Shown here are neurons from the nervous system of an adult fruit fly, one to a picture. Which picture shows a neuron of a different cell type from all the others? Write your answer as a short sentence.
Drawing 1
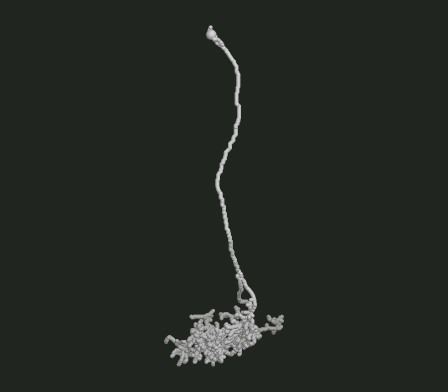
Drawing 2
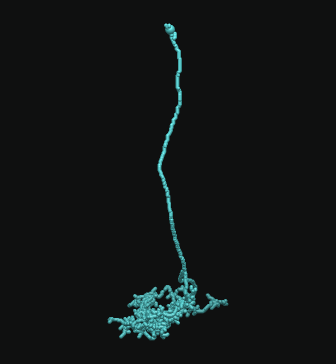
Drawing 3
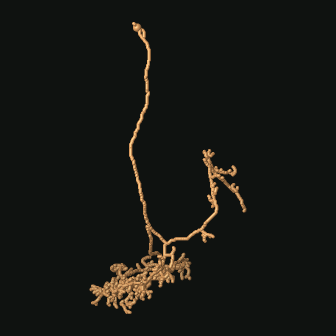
Drawing 3 shows a neuron of another cell type.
